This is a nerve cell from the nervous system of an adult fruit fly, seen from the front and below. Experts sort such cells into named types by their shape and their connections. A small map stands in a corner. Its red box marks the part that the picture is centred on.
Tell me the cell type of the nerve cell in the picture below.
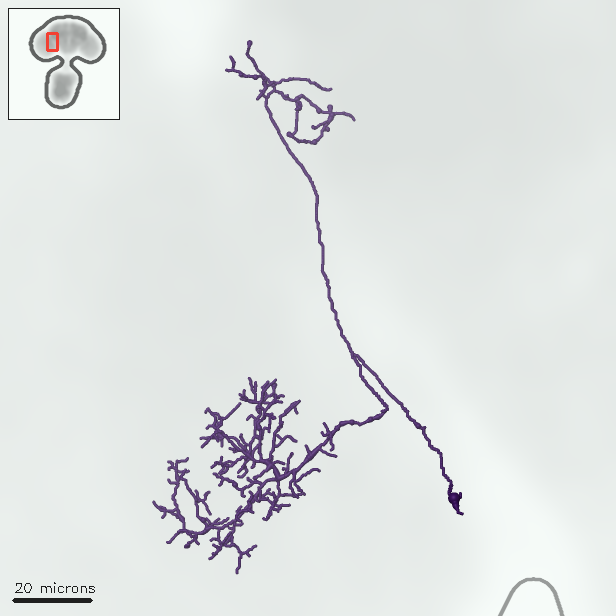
LC15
